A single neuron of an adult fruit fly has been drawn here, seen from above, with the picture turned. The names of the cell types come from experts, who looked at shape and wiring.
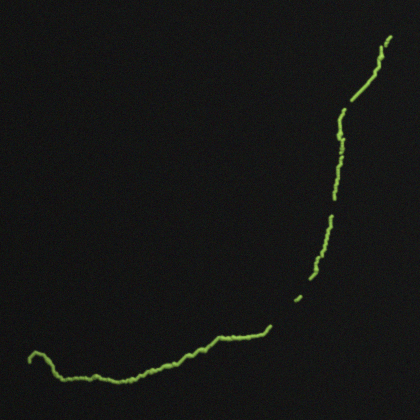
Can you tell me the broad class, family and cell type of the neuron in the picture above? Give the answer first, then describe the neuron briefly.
This is a sensory neuron entering the nerve cord. The name of its family is class mechanosensory tactile. It is of cell type SNta37. The drawing shows no cell body. It has a dozen or fewer branch ends.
